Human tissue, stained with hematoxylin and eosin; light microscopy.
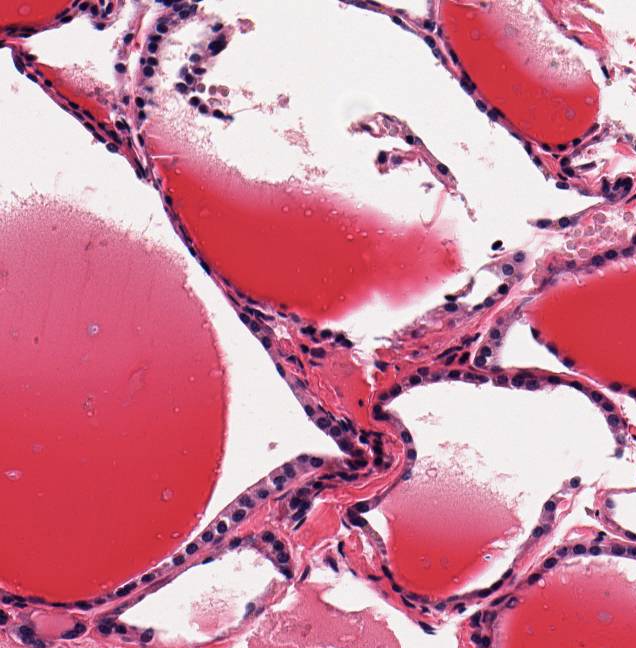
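Thyroid, haematoxylin and eosin stained section. Closed, rounded follicles of widely varying size are packed closely together, their lumens holding homogeneous, deep pink colloid. A single layer of flattened to low cuboidal epithelial cells lines each follicle, and their small, dark, round to oval nuclei form one evenly spaced row without crowding.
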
